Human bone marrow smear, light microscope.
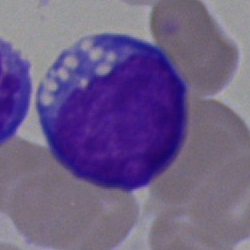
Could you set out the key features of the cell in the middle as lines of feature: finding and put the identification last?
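Nucleus: off-centre, toward the lower right
Chromatin: fine, evenly spread, not clumped
Cytoplasm: narrow rim, widest at the upper left
Vacuoles: several, small, round and clear, along the upper-left edge of the cytoplasm
Name: blast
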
